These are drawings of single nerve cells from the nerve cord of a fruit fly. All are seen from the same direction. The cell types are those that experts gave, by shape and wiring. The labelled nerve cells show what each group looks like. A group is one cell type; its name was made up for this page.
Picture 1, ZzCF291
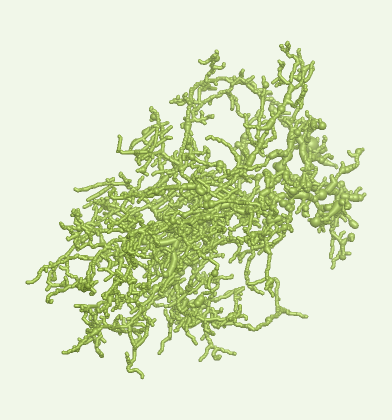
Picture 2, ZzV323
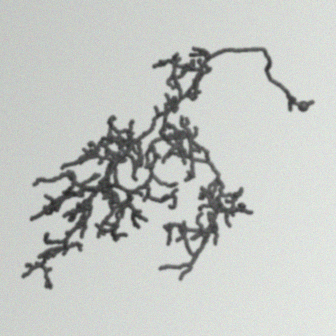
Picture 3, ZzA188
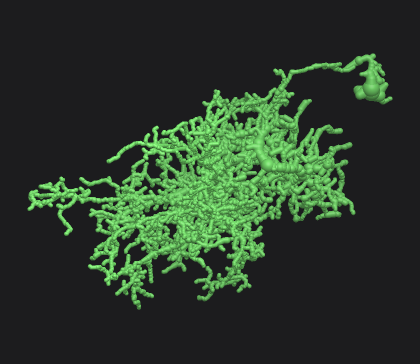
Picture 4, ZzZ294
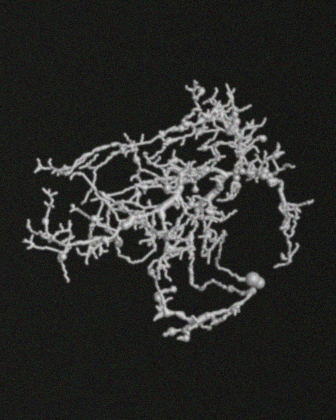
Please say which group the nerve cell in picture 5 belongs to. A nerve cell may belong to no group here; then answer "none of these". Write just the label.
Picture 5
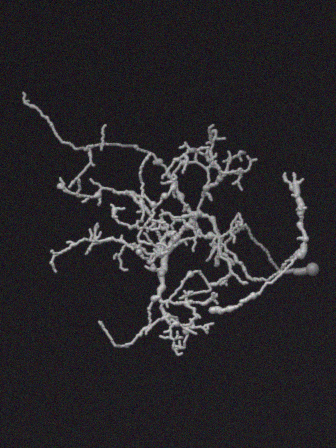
ZzZ294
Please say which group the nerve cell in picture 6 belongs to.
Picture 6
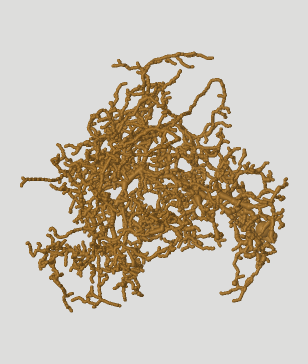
ZzCF291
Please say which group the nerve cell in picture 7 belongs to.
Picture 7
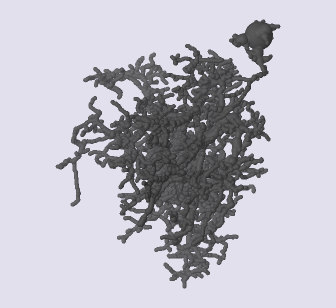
ZzA188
